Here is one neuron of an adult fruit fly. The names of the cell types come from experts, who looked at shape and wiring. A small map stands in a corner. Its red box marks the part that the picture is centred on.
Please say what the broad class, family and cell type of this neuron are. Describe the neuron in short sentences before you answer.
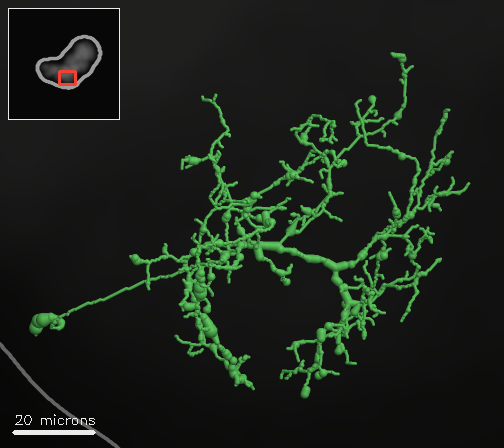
By the scale bar it is about 110 microns wide in this view. In this view it is wider than it is tall. Its broad class is nerve-cord intrinsic neuron. Its family is hemilineage 20A.22A. The cell type is IN20A.22A029.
